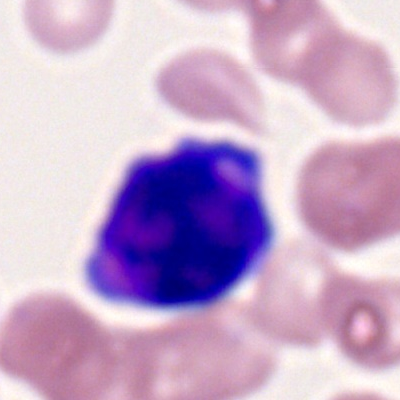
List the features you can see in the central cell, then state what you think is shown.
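Look at the outline first: it's irregular and a bit angular, not smoothly round. The nucleus takes up nearly the whole cell, and its chromatin is dense and dark blue-purple, with a coarse, patchy texture. No granules can be seen in the cytoplasm. That's a myeloblast.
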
